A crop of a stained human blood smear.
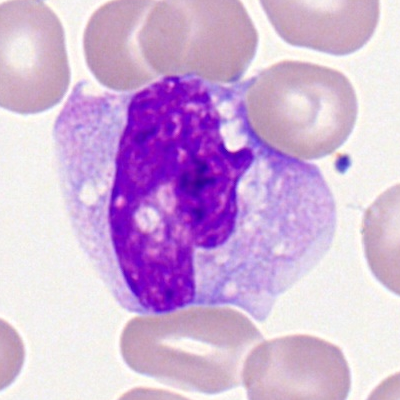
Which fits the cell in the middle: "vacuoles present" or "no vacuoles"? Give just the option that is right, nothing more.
Vacuoles present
